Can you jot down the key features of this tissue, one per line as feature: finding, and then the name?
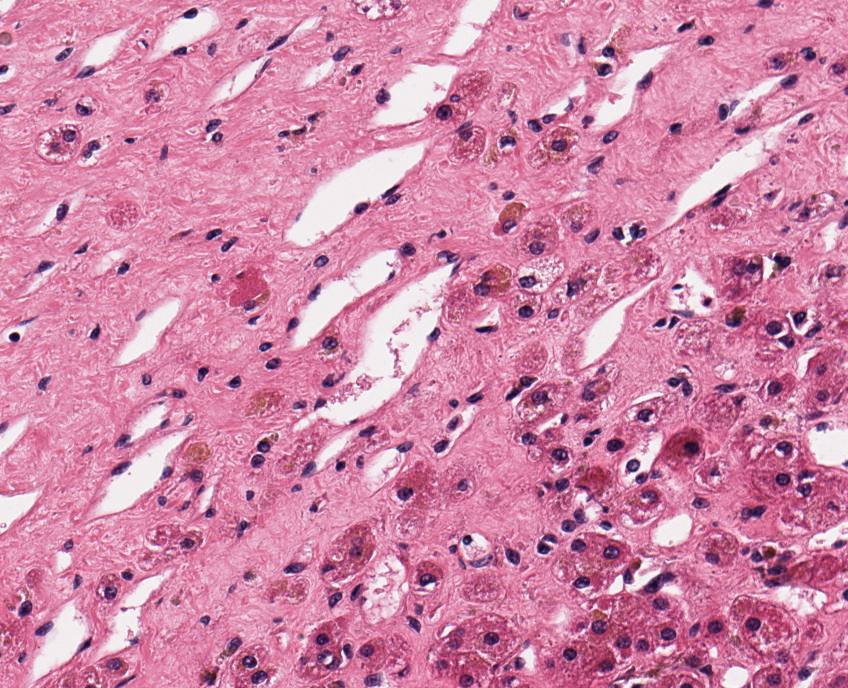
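Fibrous tissue: pale pink, upper left
Cells: large, polygonal, closely packed, lower right
Cytoplasm: abundant, granular, pink
Nuclei: round, centrally placed
Pigment: golden-brown granules in many large cells
Mid-field: single pigmented large cells and small groups isolated in fibrous tissue
Name: adrenal gland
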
